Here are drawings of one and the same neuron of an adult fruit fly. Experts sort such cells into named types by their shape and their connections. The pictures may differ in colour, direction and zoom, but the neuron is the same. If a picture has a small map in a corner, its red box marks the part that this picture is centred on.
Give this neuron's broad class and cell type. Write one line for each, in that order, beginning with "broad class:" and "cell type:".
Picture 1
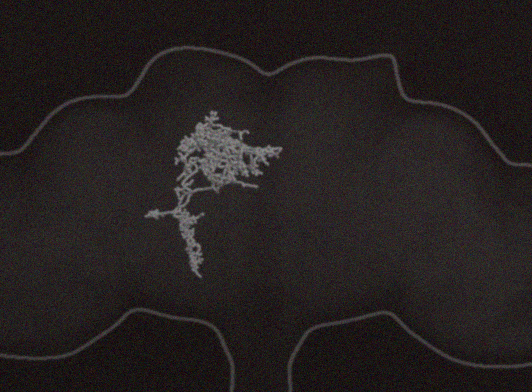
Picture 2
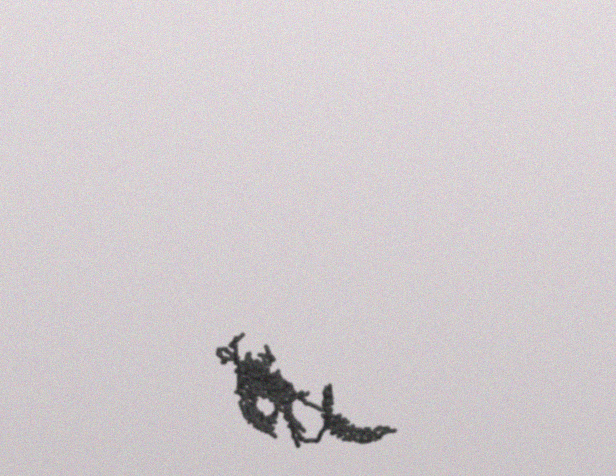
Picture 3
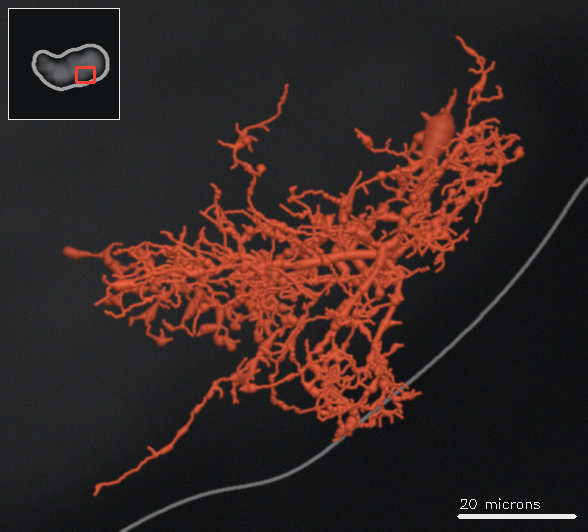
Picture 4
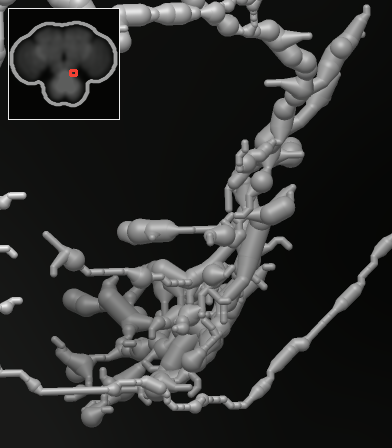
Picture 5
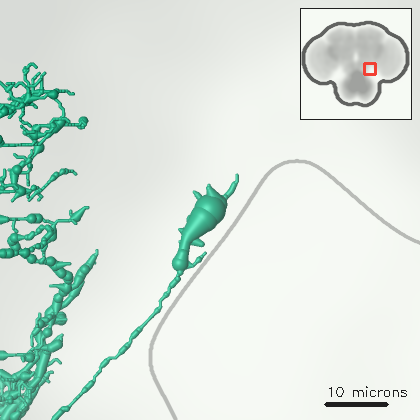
broad class: central-brain intrinsic neuron
cell type: GNG132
